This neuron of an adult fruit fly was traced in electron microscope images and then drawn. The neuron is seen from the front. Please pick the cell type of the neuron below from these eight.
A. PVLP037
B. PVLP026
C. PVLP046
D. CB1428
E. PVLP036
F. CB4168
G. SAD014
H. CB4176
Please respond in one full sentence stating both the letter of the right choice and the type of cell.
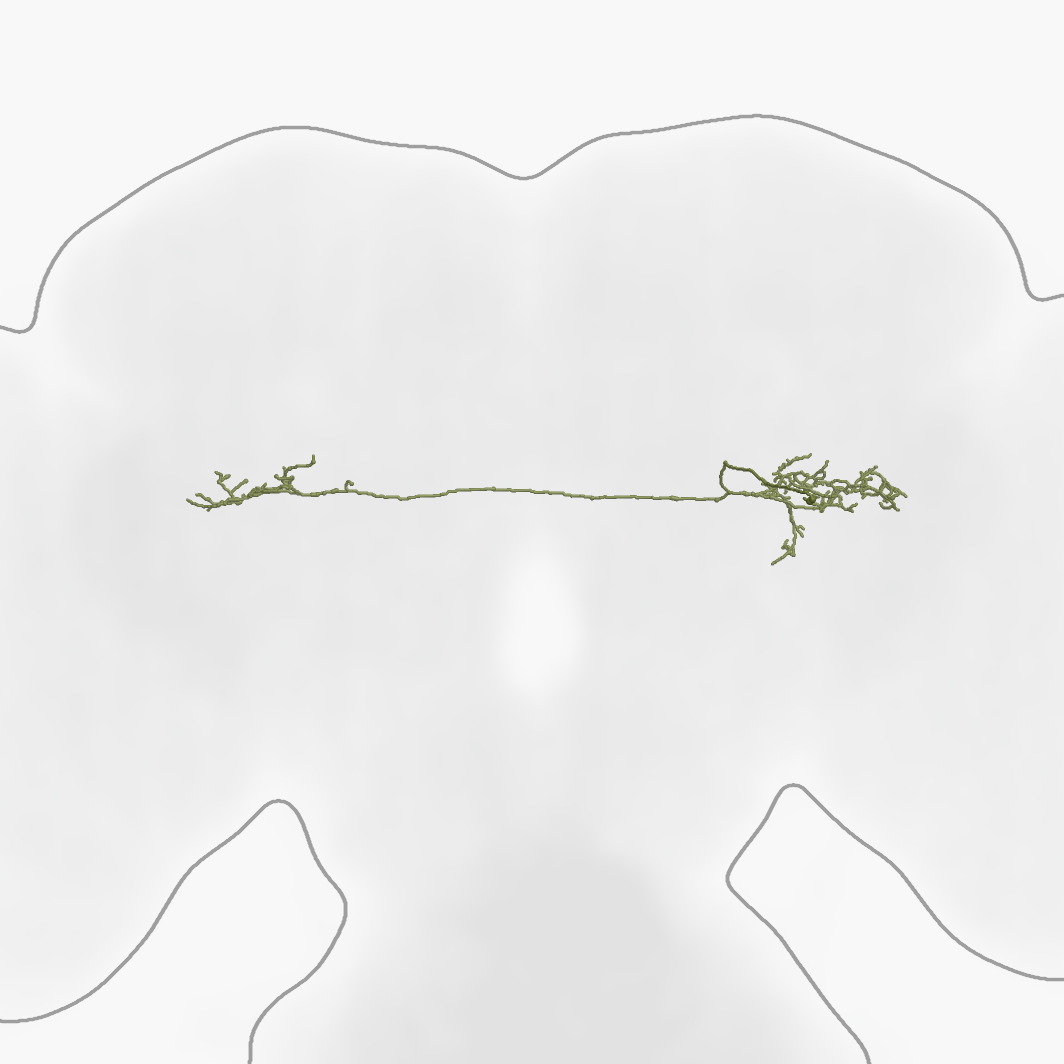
Of all the options, it is D, CB1428, that is the neuron's cell type.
